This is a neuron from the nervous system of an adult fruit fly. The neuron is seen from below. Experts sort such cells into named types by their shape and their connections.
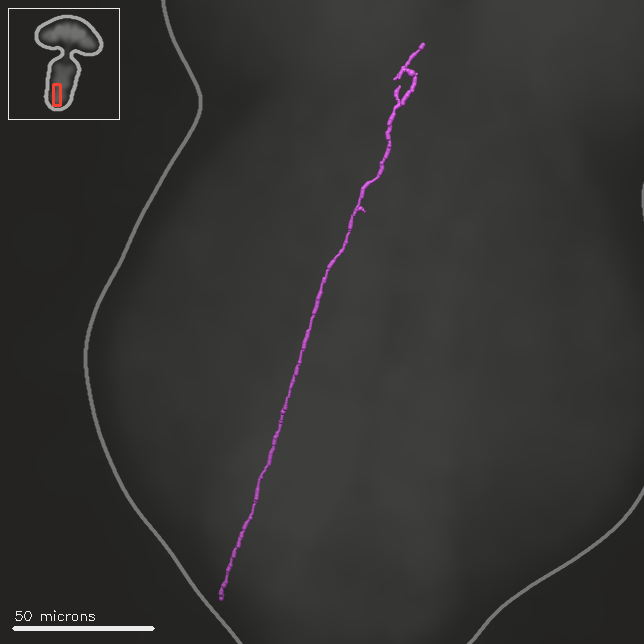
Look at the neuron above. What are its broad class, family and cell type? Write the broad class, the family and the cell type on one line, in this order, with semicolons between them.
sensory neuron entering the nerve cord; class mechanosensory proprioceptive; SNpp60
